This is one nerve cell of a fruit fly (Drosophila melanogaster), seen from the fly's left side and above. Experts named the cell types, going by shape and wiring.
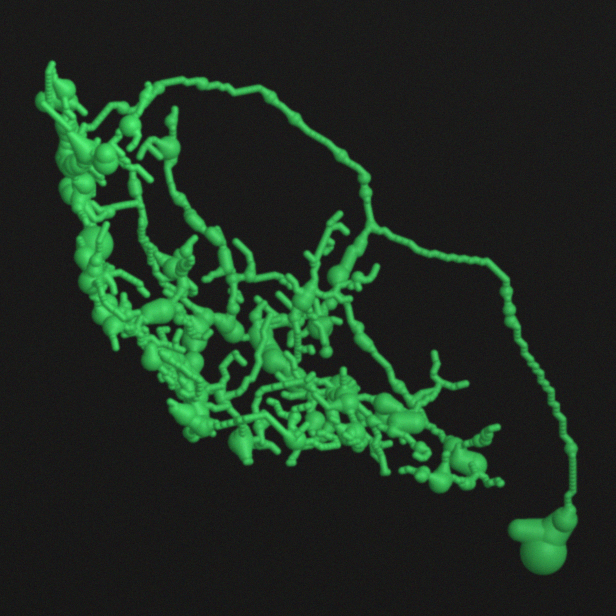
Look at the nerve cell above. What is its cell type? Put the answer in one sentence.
The cell type is CB2365.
